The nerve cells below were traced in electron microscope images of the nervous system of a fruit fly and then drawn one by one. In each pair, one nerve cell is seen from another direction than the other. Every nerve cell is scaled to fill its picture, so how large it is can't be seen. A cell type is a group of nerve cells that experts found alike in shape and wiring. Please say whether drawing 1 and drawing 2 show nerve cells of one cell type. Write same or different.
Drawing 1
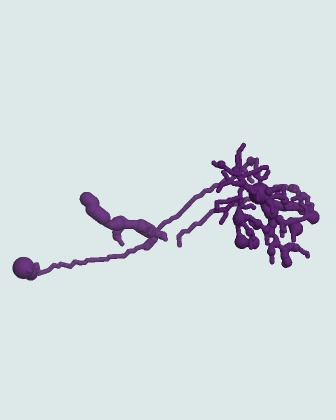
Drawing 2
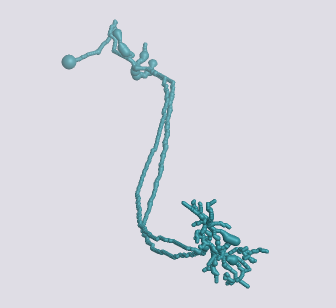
same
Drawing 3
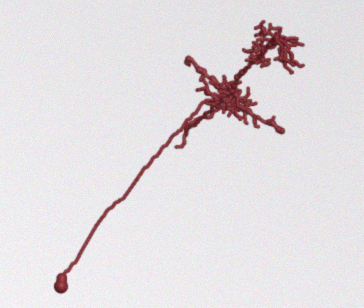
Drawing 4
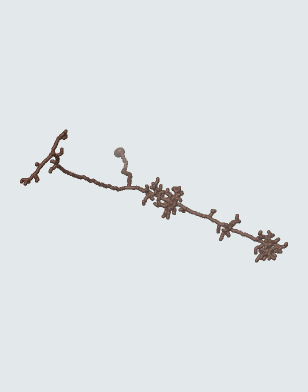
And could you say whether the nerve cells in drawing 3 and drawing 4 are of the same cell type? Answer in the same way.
same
